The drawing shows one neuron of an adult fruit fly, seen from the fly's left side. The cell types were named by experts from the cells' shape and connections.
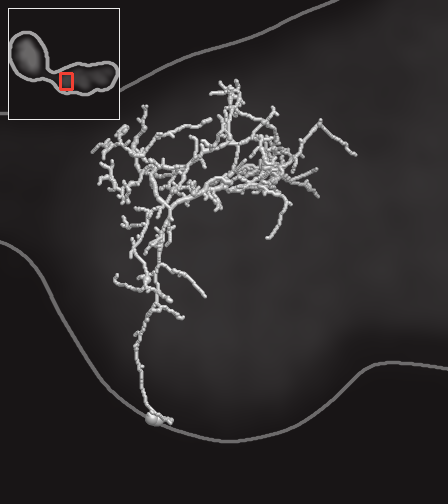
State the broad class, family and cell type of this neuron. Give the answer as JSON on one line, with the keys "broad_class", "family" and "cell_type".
{"broad_class": "nerve-cord intrinsic neuron", "family": "hemilineage 13A", "cell_type": "IN13A027"}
